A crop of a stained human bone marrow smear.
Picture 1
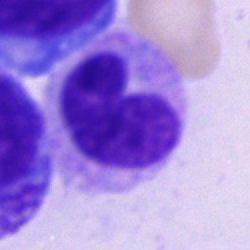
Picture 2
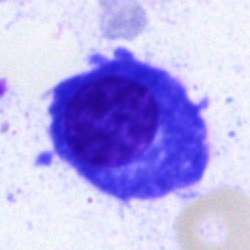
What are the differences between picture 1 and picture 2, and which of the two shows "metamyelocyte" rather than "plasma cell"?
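Look at picture 1 for the metamyelocyte; picture 2 holds the plasma cell. Their cytoplasm differs first of all: pale lilac in the metamyelocyte, abundant and deep blue in the plasma cell.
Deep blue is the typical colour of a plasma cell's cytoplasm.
In the plasma cell there is also a paler area right next to the nucleus on its lower right side, and no distinct granules are seen; the metamyelocyte's cytoplasm shows no vacuoles. The metamyelocyte's nucleus has a deep notch in its upper edge, which gives it a kidney-like shape, and its chromatin is dark purple and condensed, with no nucleoli visible.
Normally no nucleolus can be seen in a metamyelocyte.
The outlines differ as well: the metamyelocyte is roughly round, while the plasma cell's edge is irregular, with small knob-like blebs along the top.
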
